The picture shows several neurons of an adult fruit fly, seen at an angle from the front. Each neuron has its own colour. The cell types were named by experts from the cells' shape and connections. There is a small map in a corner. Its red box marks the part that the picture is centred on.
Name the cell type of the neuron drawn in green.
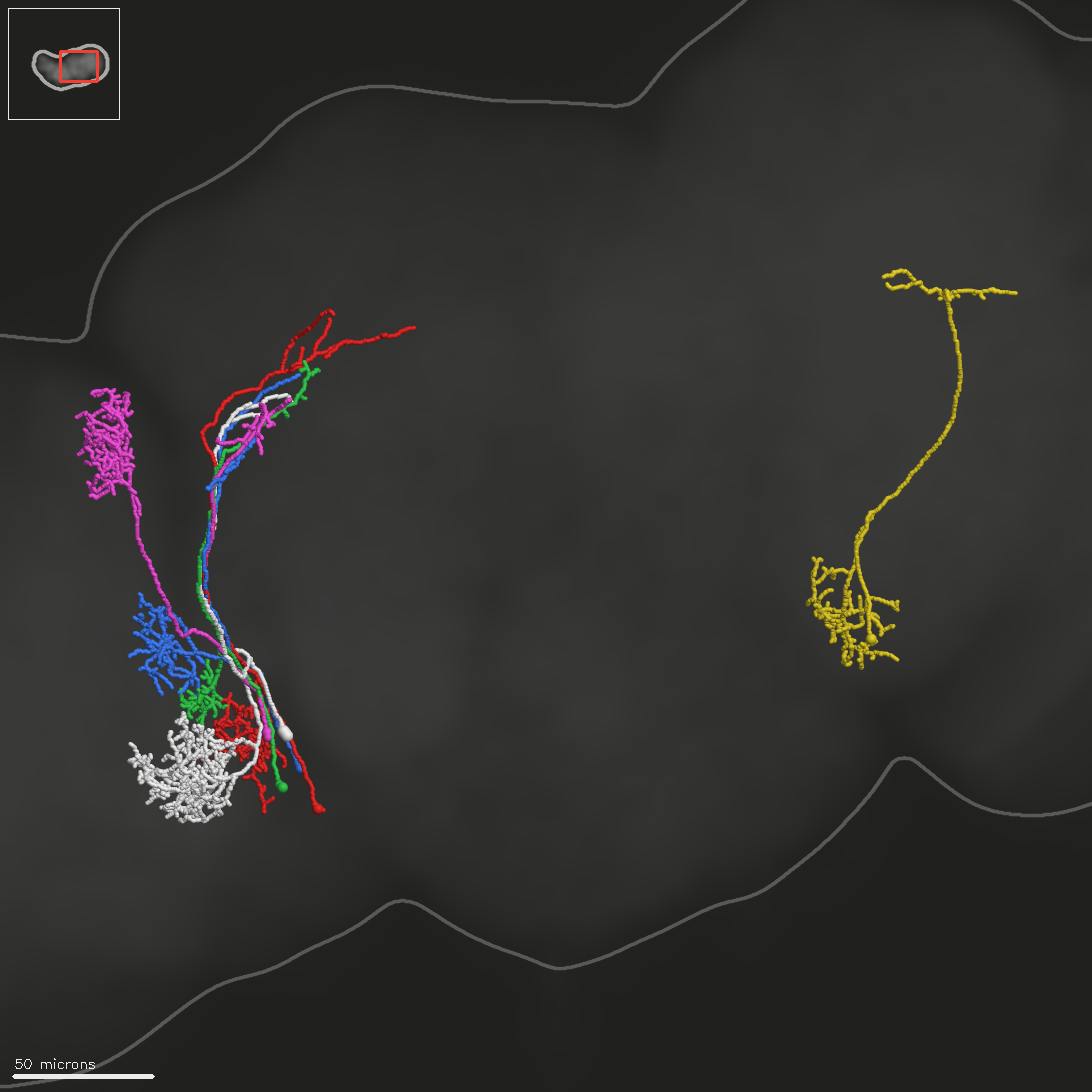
LC30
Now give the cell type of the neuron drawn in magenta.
LoVP1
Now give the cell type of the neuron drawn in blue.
LC25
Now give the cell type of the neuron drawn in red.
LoVP2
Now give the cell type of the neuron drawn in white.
LC20b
